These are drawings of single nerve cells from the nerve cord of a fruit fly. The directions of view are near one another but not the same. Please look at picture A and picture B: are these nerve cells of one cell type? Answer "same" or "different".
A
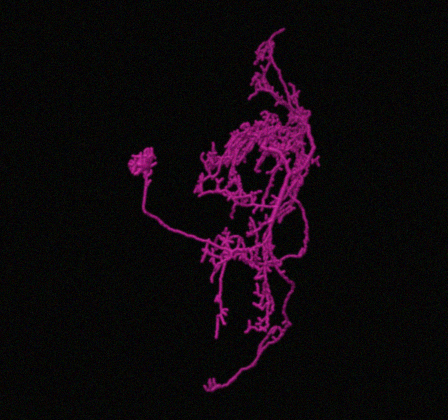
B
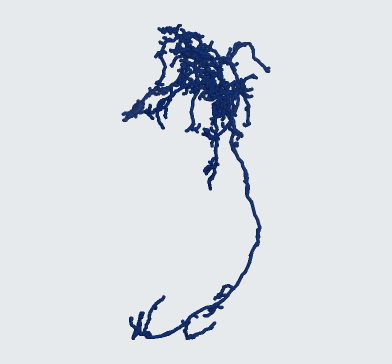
different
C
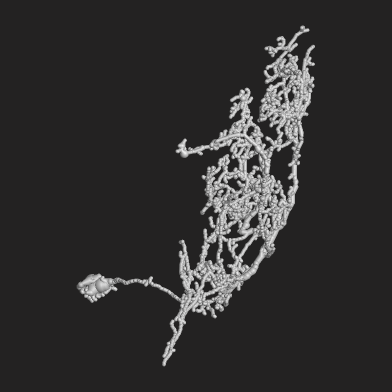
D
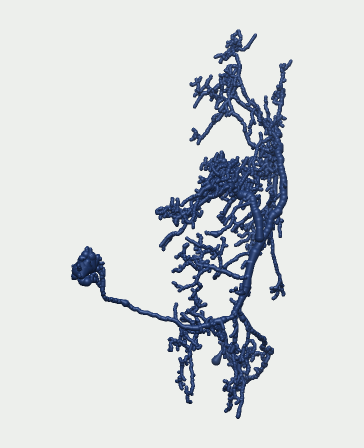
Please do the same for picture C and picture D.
same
